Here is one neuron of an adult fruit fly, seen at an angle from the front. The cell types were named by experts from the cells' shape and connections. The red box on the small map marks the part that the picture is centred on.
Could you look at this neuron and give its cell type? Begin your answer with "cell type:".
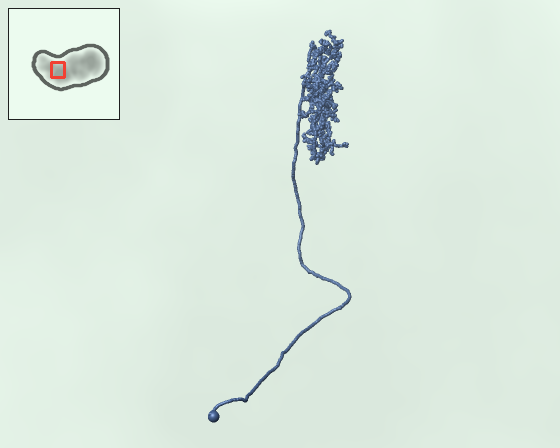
cell type: LPi34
